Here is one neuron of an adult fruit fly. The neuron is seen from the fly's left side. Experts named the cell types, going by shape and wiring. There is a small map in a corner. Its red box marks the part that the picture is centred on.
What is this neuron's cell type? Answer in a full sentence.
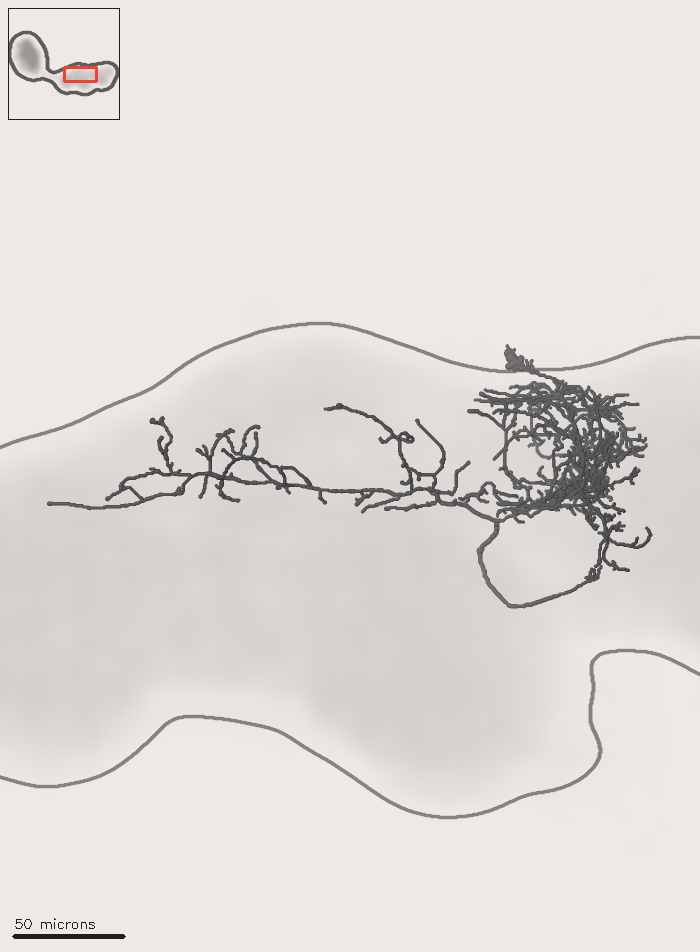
The cell type is IN17A011.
